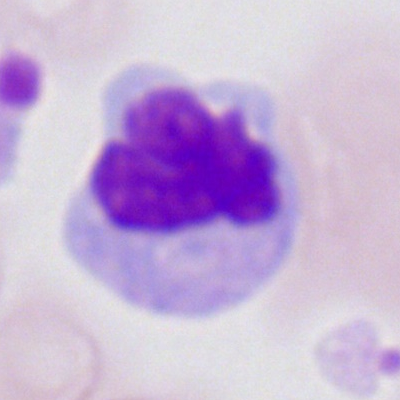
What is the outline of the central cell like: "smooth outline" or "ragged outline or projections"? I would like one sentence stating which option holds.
In outline, this cell is rough rather than smooth and even.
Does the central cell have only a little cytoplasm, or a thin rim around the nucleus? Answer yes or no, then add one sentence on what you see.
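No. The cytoplasm is plentiful rather than a thin rim.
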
